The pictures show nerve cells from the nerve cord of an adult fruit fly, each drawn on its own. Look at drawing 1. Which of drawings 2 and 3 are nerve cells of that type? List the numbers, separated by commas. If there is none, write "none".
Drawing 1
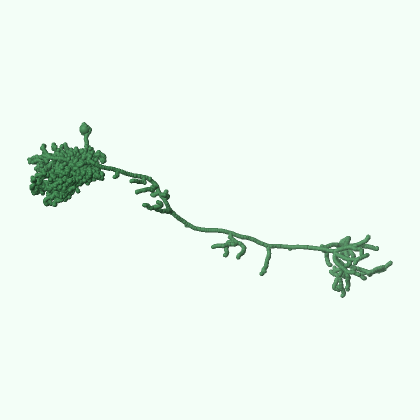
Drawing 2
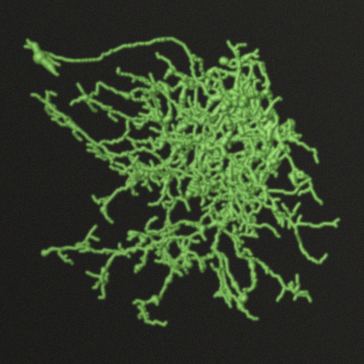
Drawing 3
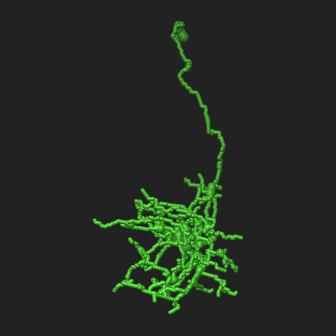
none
